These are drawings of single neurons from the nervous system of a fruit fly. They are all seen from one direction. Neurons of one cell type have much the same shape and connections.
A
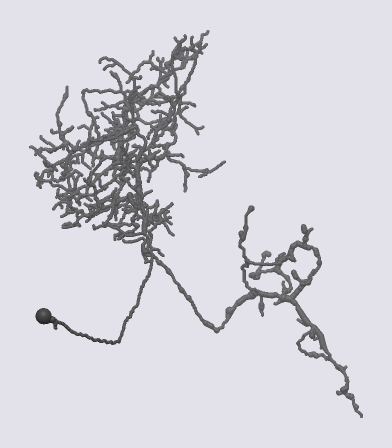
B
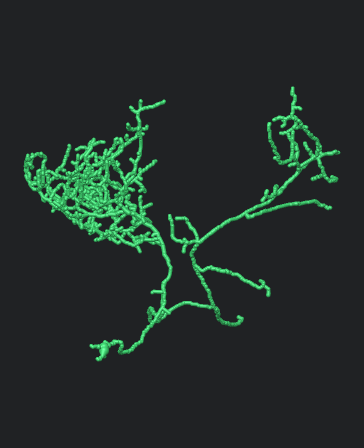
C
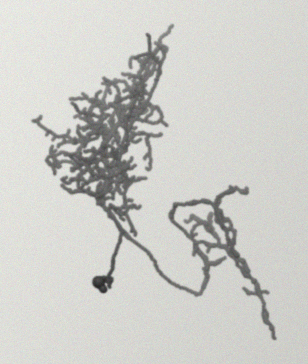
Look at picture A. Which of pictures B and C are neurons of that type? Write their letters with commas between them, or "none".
C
